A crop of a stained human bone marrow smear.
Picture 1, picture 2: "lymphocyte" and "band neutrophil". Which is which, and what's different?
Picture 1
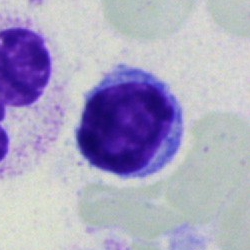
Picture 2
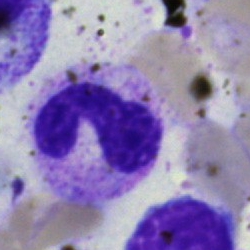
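Picture 1: lymphocyte. Picture 2: band neutrophil.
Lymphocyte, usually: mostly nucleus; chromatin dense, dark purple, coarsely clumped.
Picture 1 agrees: cytoplasm only a thin blue rim, no visible granules; chromatin dark purple, coarsely clumped; outline round, smooth.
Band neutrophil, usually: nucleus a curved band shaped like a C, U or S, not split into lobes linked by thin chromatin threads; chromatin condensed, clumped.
Picture 2 agrees: single unsegmented curved nucleus, horseshoe-shaped, open side facing down; chromatin dense, dark purple. Also in picture 2: outline roughly round; no nucleoli; no vacuoles in cytoplasm. Picture 1, left edge: dark nucleated cell surrounded by purple granular material.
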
